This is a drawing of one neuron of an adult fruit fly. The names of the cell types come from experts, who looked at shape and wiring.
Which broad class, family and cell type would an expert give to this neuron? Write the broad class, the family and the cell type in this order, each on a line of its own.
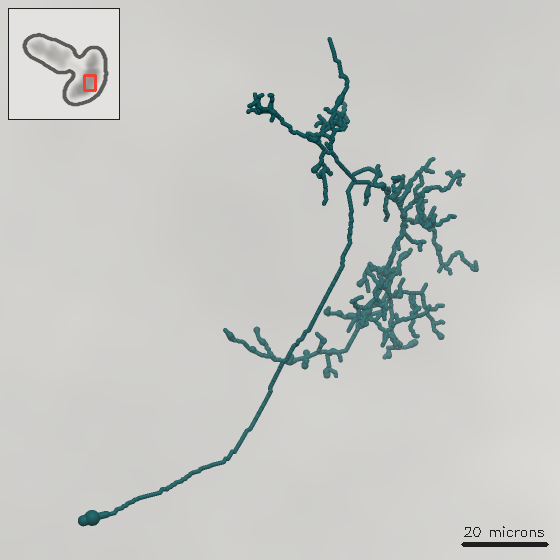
central-brain intrinsic neuron
hemilineage MD_SA1
GNG363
